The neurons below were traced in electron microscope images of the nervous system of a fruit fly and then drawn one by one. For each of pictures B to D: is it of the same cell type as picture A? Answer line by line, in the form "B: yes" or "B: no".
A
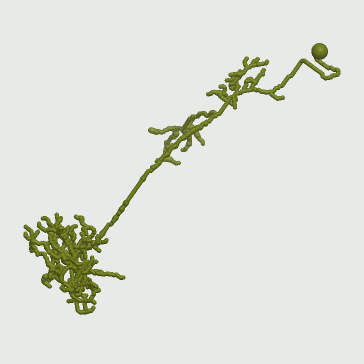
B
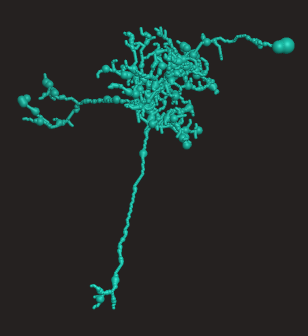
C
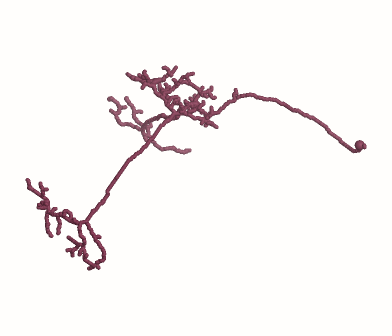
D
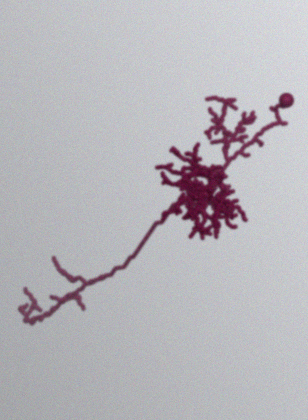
B: no
C: no
D: yes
